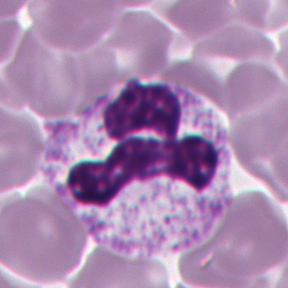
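Segmented neutrophil at the centre, and I note first that its outline is round. The chromatin looks dark purple and coarsely clumped. Around it, the cytoplasm is a pale pinkish-lilac, and I can make out fine violet granules scattered all through it.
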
